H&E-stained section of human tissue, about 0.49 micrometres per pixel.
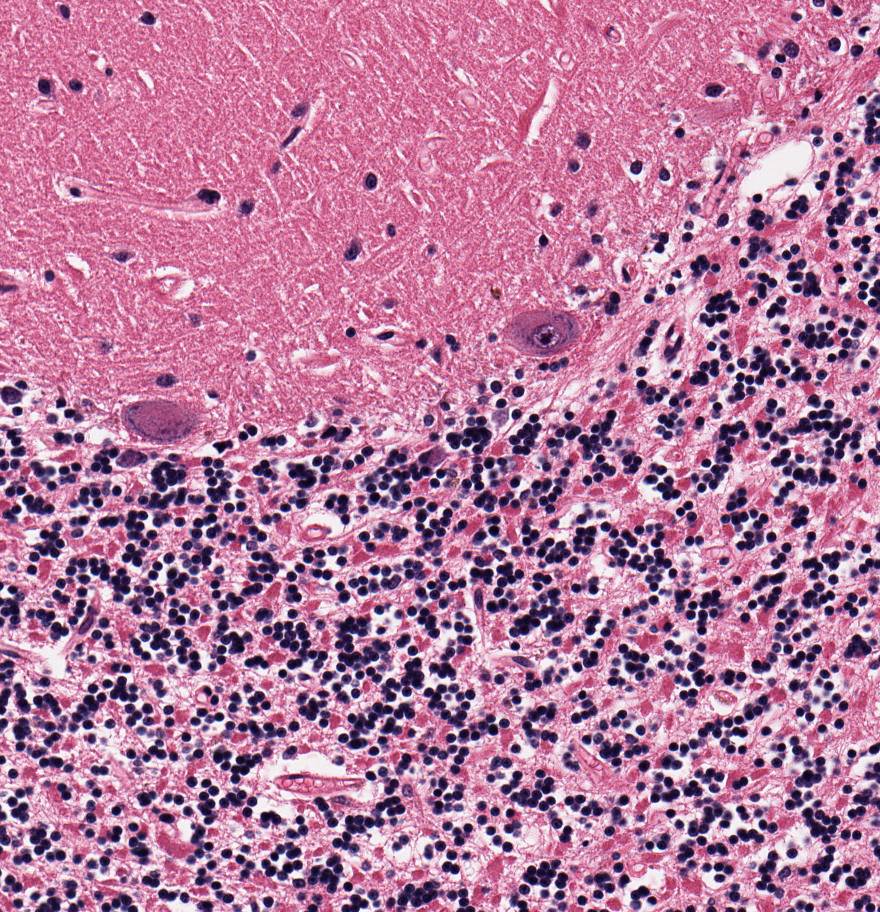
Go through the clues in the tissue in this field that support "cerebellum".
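The field agrees with cerebellum chiefly in its layering.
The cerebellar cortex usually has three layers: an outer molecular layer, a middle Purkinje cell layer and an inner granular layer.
The upper part of this field, pale pink and finely fibrillary with sparse nuclei, matches the molecular layer. The lower part, crowded with small, round, darkly stained nuclei and scant visible cytoplasm, matches the granular layer. Two large neurons with abundant purple cytoplasm, one at the left and one near the centre, lie at the border between these two parts, the position of the Purkinje cell layer.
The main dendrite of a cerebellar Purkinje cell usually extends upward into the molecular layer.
Small irregular pink islands free of nuclei are scattered between the dark nuclei of the lower layer.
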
